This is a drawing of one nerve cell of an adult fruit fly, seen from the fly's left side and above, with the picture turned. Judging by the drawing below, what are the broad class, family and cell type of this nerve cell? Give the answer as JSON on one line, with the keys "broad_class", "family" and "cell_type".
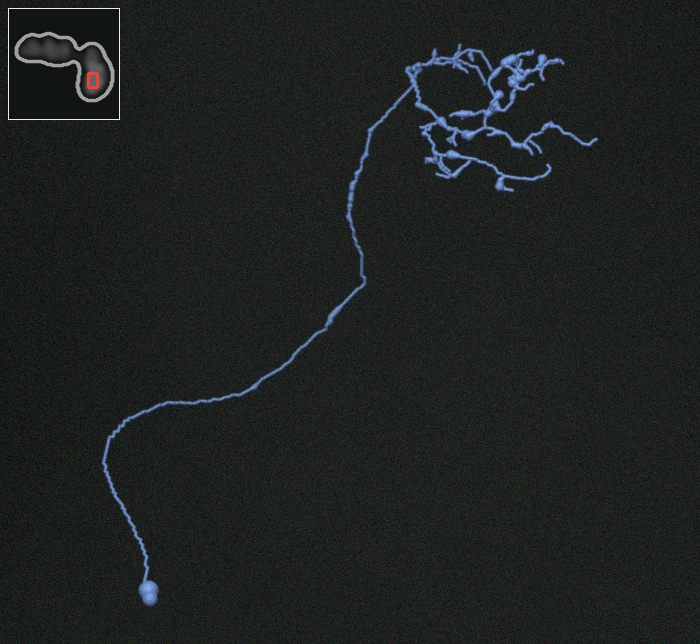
{"broad_class": "central-brain intrinsic neuron", "family": "class CX", "cell_type": "vDeltaK"}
